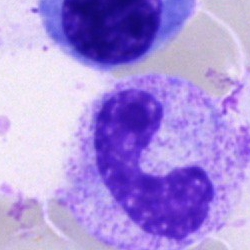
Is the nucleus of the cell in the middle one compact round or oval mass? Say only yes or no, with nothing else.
No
